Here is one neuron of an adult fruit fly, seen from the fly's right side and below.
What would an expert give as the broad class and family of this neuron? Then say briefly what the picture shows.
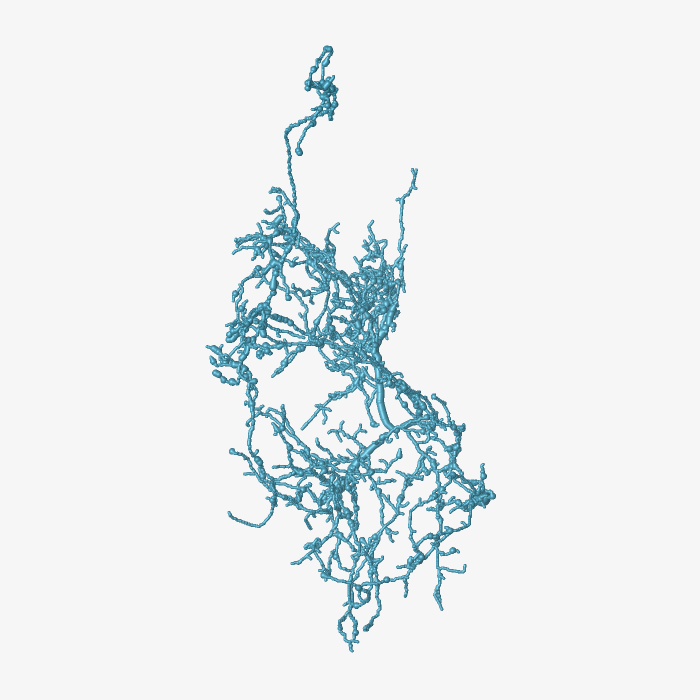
This is a central-brain intrinsic neuron. The family is hemilineage SLPa&l1_anterior. The picture shows more than a hundred branch ends. As drawn here it is taller than it is wide.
